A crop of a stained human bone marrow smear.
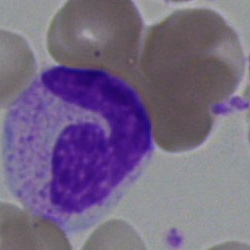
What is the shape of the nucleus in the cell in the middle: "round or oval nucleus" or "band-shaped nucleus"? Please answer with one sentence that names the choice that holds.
In this cell, the nucleus is a bent band with no separate lobes.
